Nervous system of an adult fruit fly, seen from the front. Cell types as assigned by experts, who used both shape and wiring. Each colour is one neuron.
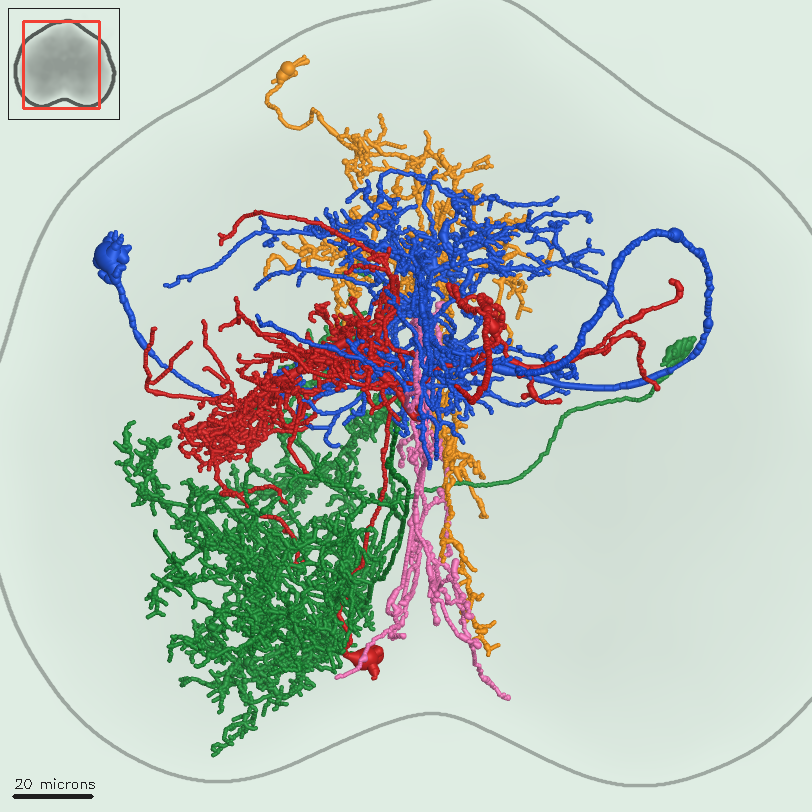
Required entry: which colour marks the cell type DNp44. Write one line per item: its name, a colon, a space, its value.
colour: pink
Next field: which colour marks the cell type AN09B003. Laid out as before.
colour: green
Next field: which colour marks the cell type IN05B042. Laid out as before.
colour: orange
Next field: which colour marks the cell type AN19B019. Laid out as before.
colour: blue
